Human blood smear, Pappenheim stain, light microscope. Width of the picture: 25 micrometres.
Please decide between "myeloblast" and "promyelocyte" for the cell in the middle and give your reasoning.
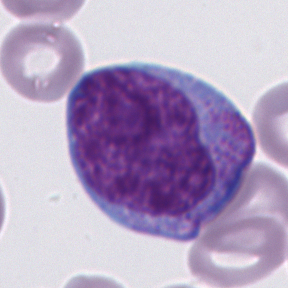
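Promyelocyte. The deciding point is the cytoplasm, where fine purplish granules lie scattered.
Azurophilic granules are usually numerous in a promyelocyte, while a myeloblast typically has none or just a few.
Otherwise, the cell is about 16 micrometres across, and its nucleus fills most of it, lies toward the left and has a shallow notch on its right side.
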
